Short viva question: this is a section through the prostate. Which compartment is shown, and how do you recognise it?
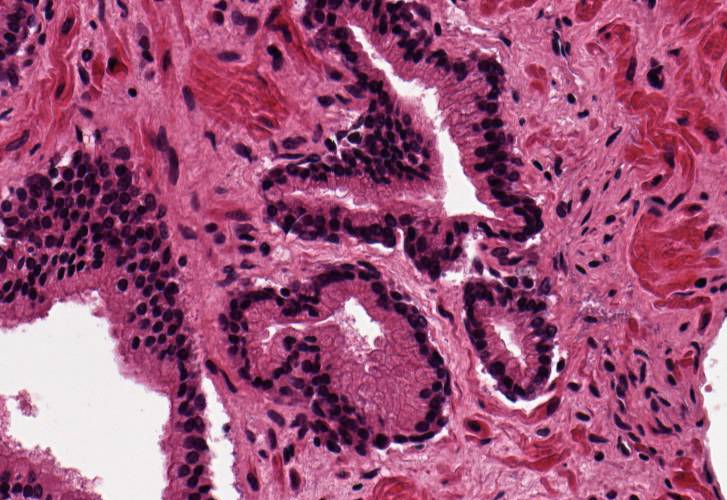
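Shown here is prostatic gland. Several glands with irregular, infolded outlines sit in the centre, set in stroma.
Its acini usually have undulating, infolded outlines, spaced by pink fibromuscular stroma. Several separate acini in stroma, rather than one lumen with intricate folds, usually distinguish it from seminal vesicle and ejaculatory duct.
Lining nuclei are dark and crowded into a basal band away from the lumen; at left, a thick epithelium has many rows of round to oval nuclei.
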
